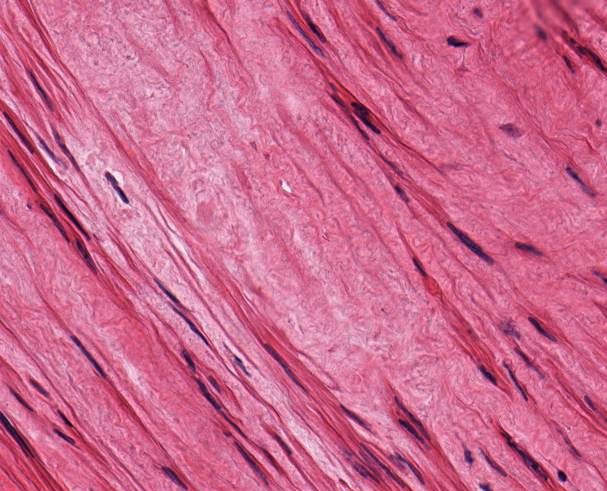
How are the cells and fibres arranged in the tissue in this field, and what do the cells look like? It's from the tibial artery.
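Fine, wavy crimping runs through the texture of the fibres. Nuclei are sparse, with wide stretches of fibres lying between them. Each is thin, dark and elongated, and little or no cytoplasm can be seen around it.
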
